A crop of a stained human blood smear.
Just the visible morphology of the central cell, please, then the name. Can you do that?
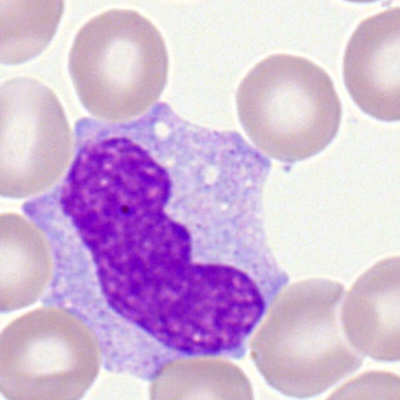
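Notice the nucleus: one elongated, folded mass with indented edges, not separate lobes. It runs diagonally from the upper left to the lower right of the cell. Through the cytoplasm you'll find fine, faint pinkish granules scattered about. A few small clear vacuoles are there too, mostly in its upper part. What you're looking at is a monocyte.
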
